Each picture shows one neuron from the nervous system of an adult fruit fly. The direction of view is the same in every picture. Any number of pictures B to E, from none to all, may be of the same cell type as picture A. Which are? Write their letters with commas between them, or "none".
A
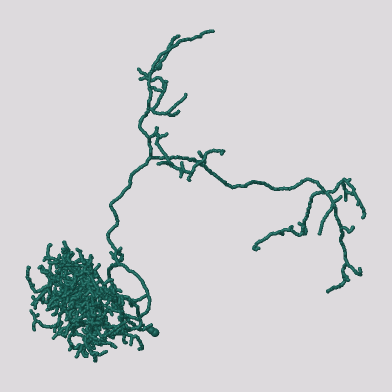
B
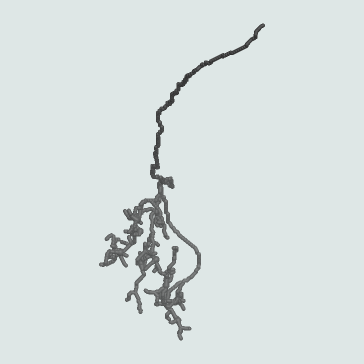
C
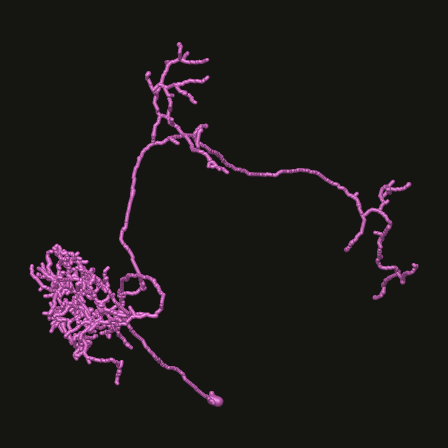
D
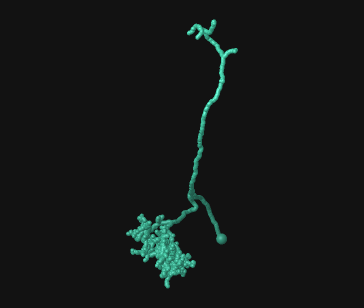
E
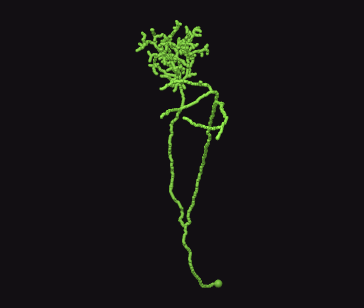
C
